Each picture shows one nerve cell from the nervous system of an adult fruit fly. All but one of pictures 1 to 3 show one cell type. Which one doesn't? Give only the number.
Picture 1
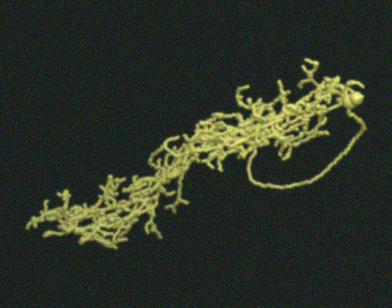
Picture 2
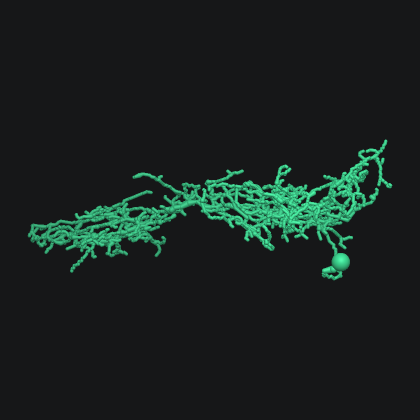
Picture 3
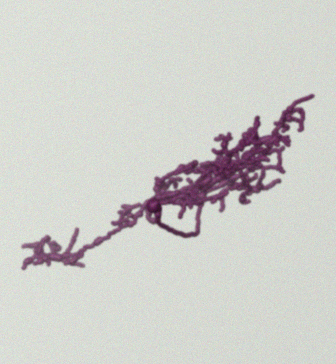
3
